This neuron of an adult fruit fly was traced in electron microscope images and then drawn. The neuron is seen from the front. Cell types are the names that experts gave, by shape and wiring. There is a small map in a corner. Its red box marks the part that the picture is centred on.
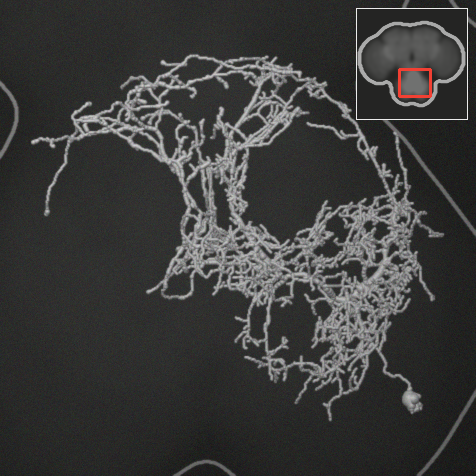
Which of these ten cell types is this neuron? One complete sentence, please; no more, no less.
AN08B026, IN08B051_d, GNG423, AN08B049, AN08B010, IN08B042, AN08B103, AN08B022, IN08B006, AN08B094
The neuron is categorized under cell type IN08B006.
